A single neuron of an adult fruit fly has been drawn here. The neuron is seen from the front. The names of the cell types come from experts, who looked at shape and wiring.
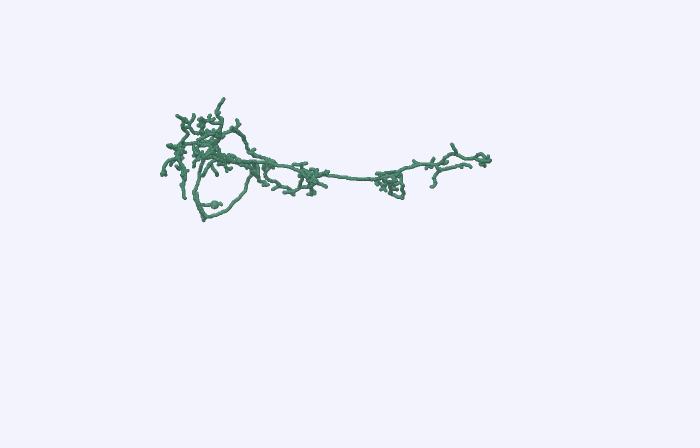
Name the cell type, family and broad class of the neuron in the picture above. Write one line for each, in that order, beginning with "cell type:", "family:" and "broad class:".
cell type: IB059_a
family: hemilineage VPNp&v1_ventral
broad class: central-brain intrinsic neuron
